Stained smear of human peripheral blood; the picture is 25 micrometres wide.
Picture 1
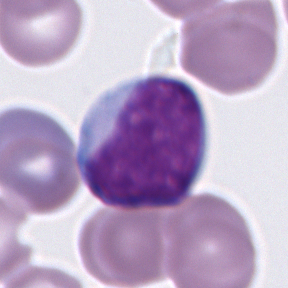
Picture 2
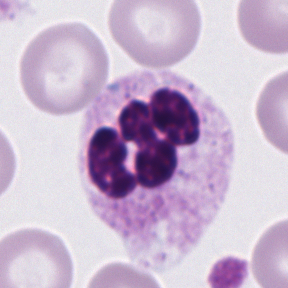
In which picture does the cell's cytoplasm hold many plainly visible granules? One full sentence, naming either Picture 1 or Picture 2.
Picture 2 has the cell with many visible granules in its cytoplasm.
